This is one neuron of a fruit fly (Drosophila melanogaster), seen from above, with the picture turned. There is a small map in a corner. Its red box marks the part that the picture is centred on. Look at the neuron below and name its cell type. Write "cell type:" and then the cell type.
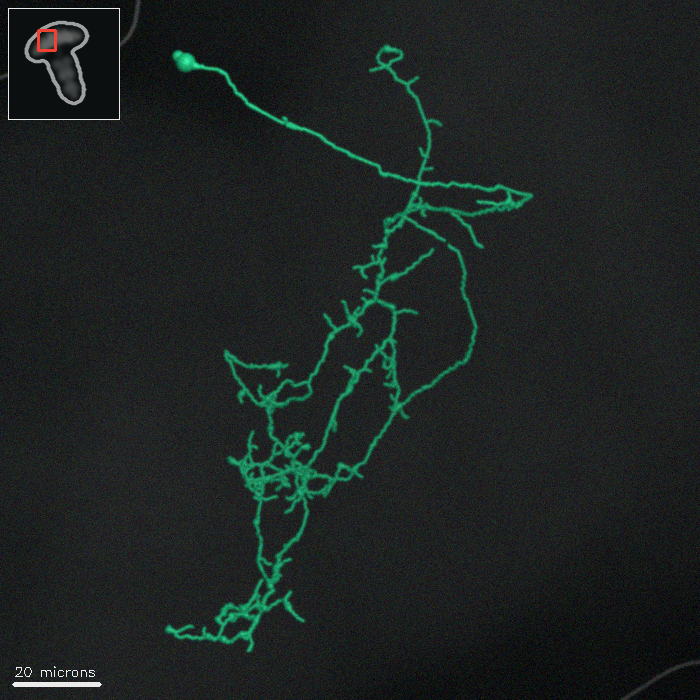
cell type: WEDPN8D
